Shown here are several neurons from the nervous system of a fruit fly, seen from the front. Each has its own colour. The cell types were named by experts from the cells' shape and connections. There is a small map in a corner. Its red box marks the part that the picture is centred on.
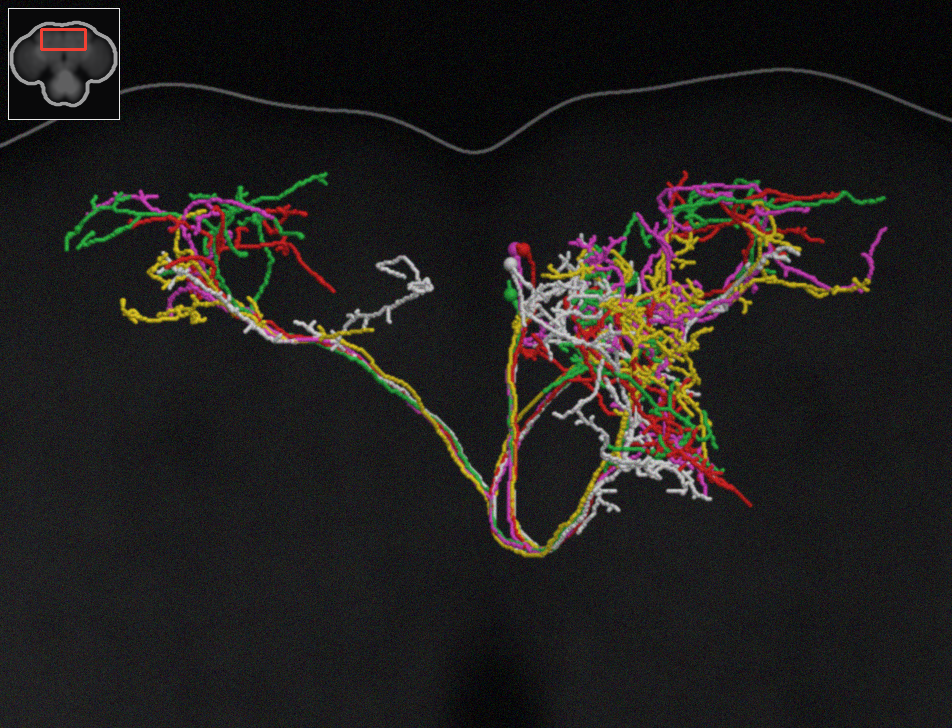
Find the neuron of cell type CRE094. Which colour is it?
white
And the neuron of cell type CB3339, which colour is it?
magenta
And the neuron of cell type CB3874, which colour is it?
green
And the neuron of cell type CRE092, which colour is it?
yellow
